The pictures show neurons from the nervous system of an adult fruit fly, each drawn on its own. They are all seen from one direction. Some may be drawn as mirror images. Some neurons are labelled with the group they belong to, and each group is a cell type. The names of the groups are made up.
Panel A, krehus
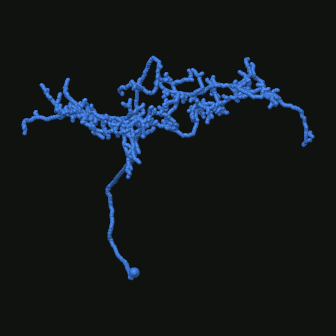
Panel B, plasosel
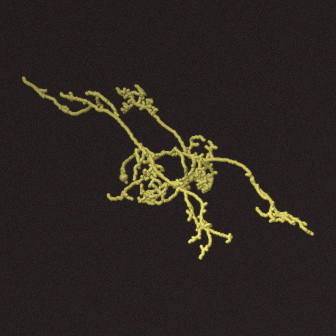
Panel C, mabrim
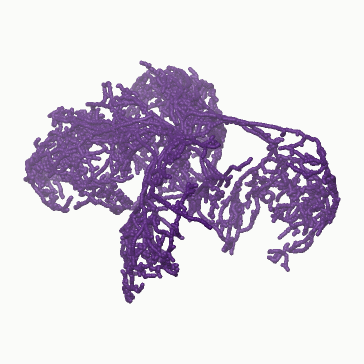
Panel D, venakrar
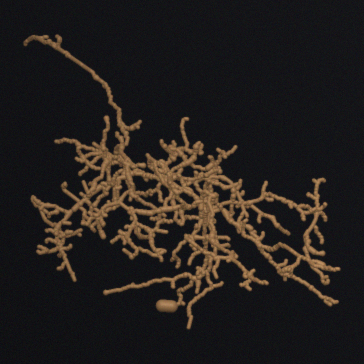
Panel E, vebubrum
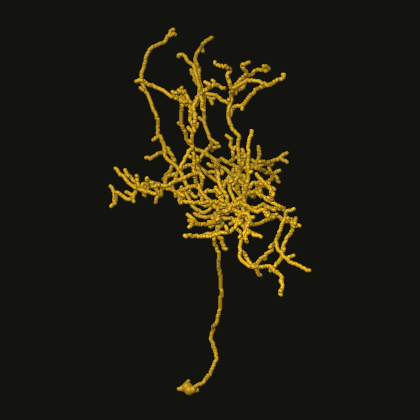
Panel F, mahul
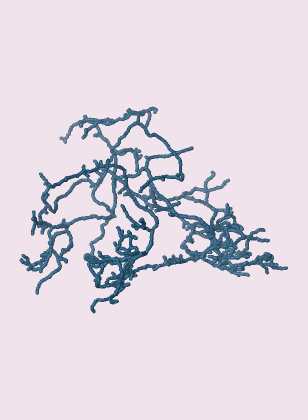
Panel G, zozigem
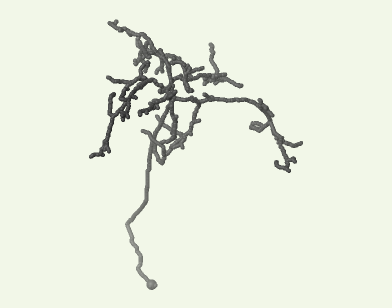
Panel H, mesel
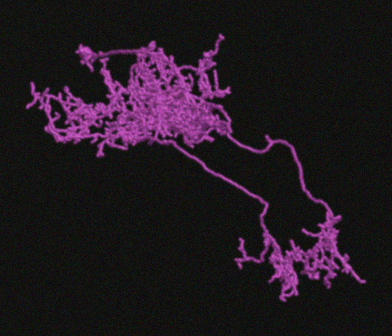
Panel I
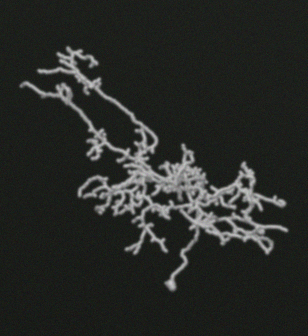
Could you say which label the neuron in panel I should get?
venakrar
